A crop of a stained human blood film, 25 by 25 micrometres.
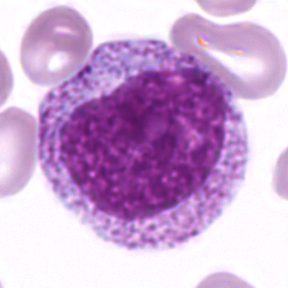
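Myelocyte (centre). Most of the cell is taken up by the nucleus, whose purple chromatin is mottled with coarse strands rather than evenly smooth. A pale lilac rim of cytoplasm encircles the nucleus on every side, with many fine dark purple granules scattered throughout it.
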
